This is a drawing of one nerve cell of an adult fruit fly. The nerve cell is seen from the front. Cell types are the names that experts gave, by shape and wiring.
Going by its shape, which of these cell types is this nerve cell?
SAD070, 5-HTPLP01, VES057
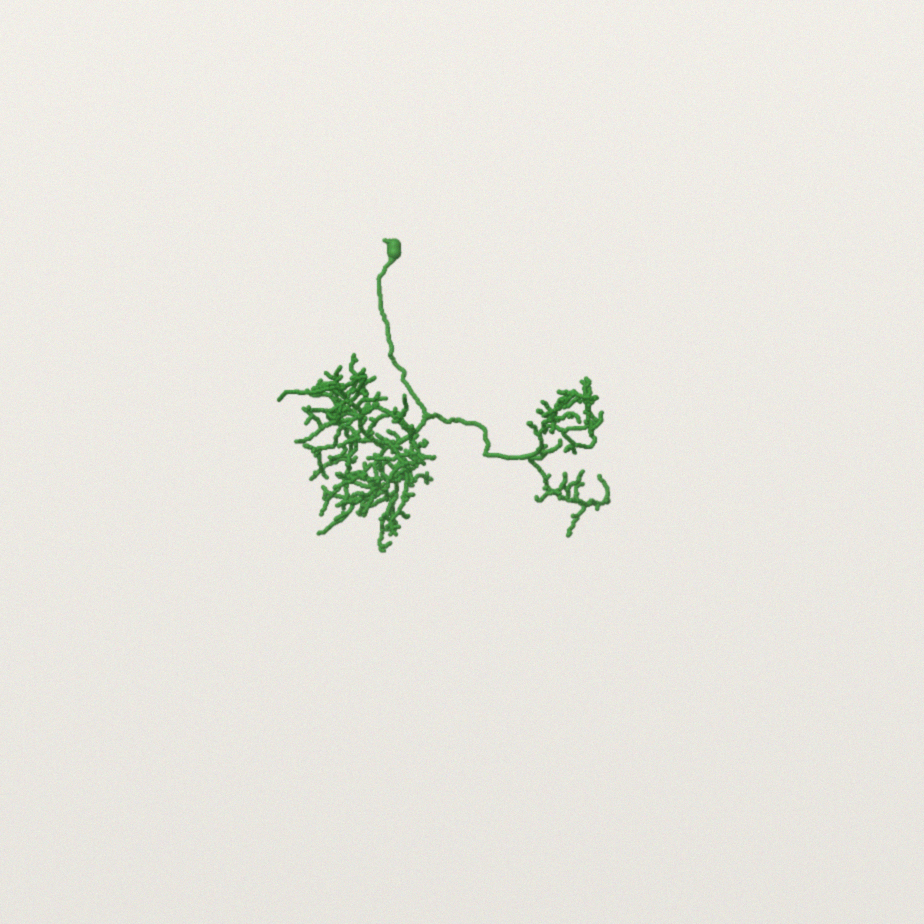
VES057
